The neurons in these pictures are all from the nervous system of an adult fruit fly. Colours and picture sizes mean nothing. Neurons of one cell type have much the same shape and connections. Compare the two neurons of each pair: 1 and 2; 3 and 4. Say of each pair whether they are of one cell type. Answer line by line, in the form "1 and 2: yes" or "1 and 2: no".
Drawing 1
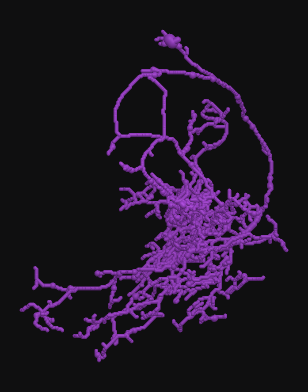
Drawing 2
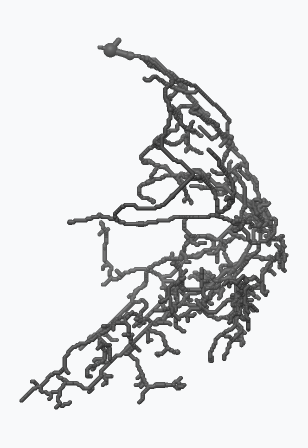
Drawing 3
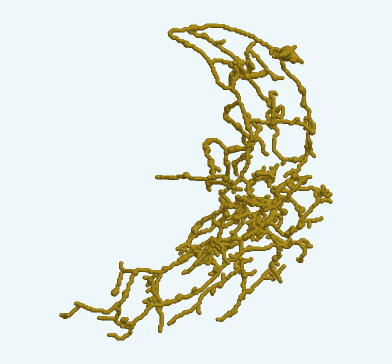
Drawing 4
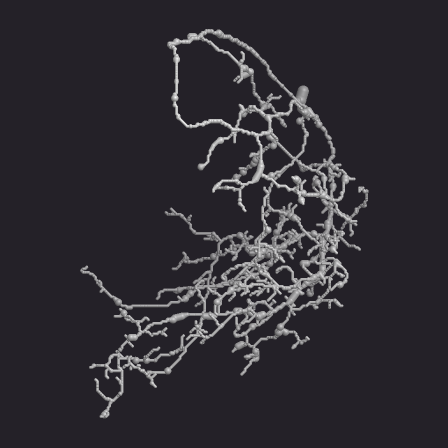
1 and 2: no
3 and 4: yes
